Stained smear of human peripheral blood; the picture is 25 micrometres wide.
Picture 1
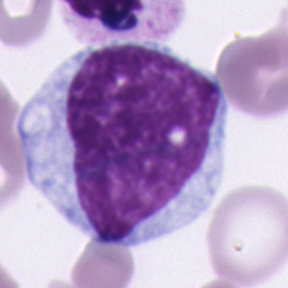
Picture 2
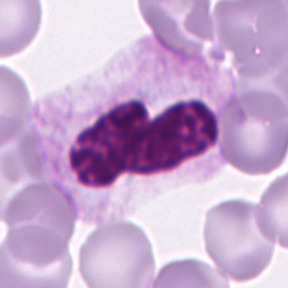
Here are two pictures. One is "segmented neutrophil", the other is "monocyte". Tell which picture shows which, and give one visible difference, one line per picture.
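Picture 1: monocyte. The cytoplasm shows no visible granules.
Picture 2: segmented neutrophil. Fine pinkish-purple granules are scattered through the cytoplasm.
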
